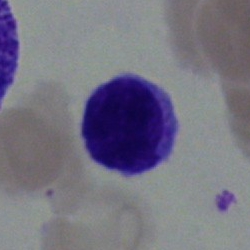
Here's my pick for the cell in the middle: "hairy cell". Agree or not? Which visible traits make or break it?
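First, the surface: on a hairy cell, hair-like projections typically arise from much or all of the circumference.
This cell's surface is smooth, with no hair-like projections or blebs, so that speaks against hairy cell. Next, the outline is roughly round, with a few slightly flattened, angular stretches. Then the chromatin, which stains deep purple and looks dense and coarse. Separately, a small purple fragment lies apart from the cell toward the lower right of the picture. Verdict: this is a lymphocyte, not a hairy cell.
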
